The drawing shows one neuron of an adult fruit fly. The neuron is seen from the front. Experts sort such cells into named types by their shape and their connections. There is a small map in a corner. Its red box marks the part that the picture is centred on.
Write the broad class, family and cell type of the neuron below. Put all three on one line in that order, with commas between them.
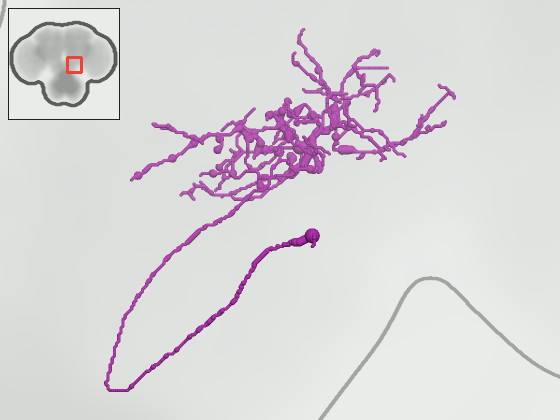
central-brain intrinsic neuron, hemilineage MD3, GNG634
